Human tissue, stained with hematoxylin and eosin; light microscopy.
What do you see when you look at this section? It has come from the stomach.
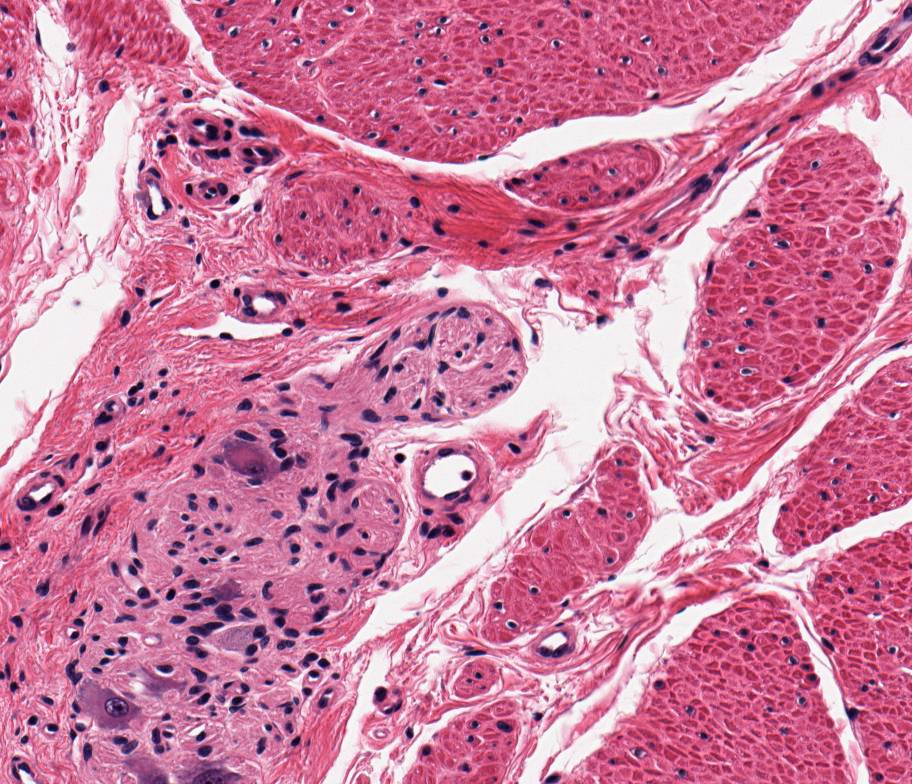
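Smooth muscle bundles occupy the upper and right parts of the field, separated by strands of loose connective tissue. Wide white clefts separate the muscle bundles from the surrounding connective tissue. In the lower left lie large ganglion cells with abundant purplish cytoplasm. No epithelium is present anywhere in the field.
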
